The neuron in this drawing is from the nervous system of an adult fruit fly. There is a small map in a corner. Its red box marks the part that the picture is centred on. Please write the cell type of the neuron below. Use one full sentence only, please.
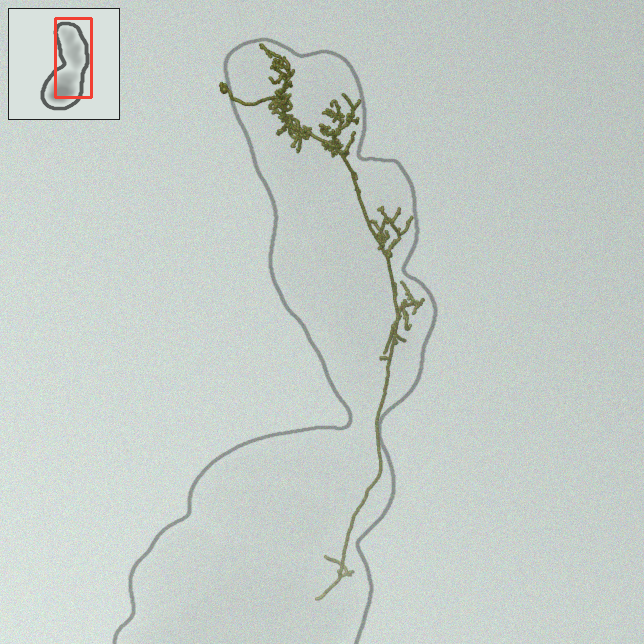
Among cell types, the one for this neuron is AN09B018.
